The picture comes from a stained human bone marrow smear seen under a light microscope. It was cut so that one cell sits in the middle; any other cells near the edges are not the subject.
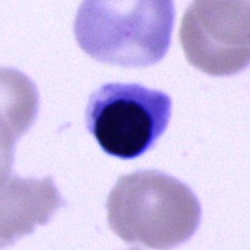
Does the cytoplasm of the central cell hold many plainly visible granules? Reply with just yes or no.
No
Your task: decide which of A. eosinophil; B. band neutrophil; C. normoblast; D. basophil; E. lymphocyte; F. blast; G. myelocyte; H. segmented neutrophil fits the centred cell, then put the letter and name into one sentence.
Option C is correct, naming the cell in the middle as a normoblast.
